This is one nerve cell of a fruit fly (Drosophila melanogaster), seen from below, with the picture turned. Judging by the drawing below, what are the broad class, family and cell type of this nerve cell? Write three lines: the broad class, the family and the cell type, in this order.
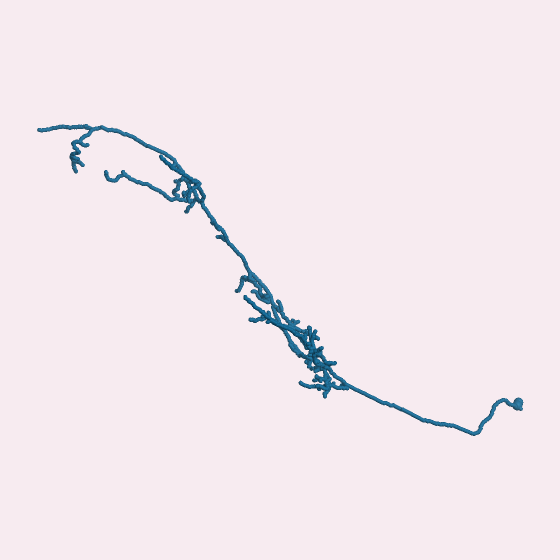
nerve-cord intrinsic neuron
hemilineage 03B
IN03B084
